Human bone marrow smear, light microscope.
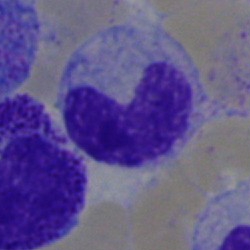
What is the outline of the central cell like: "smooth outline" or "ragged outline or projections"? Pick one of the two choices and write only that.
Smooth outline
